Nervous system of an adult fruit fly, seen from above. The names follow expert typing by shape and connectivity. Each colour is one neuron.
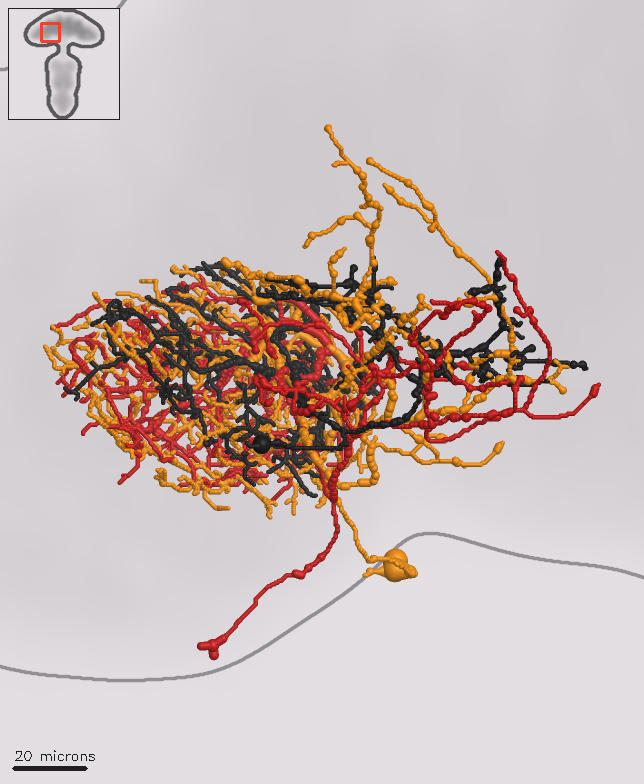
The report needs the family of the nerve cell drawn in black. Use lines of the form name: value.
family: hemilineage SLPpl2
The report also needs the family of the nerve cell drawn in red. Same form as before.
family: LoVP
